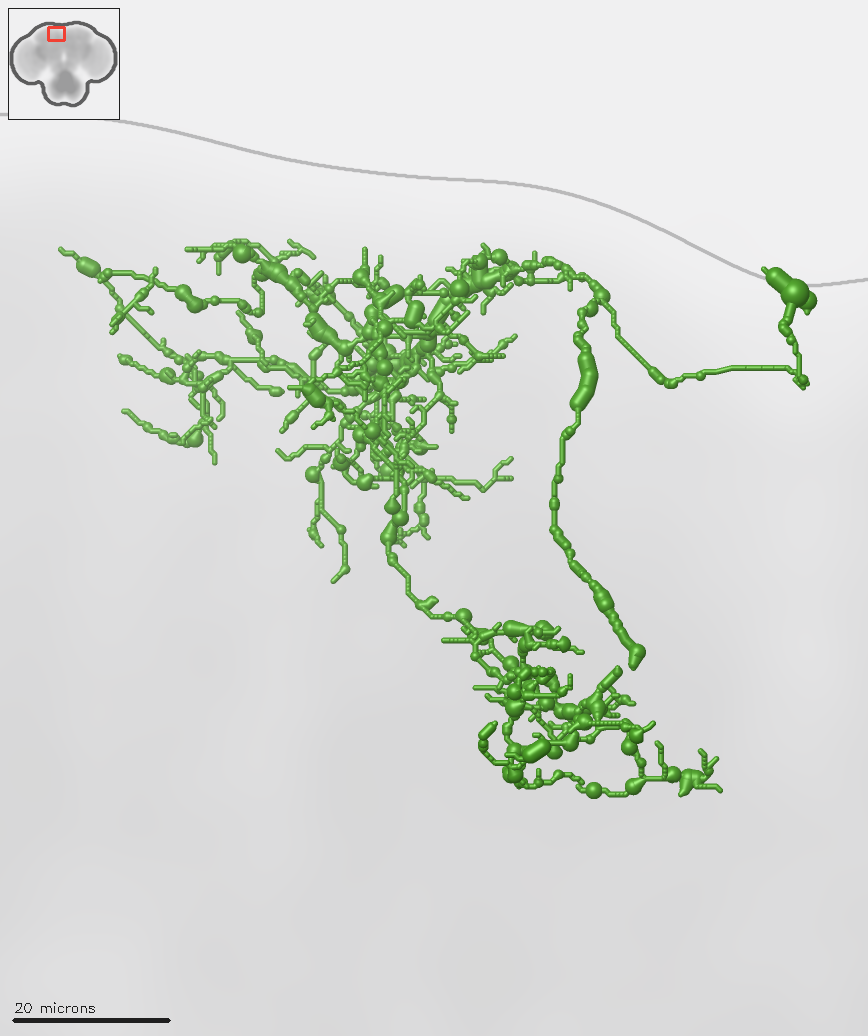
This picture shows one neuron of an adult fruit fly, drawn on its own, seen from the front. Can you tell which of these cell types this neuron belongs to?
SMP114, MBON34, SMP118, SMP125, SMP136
SMP125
